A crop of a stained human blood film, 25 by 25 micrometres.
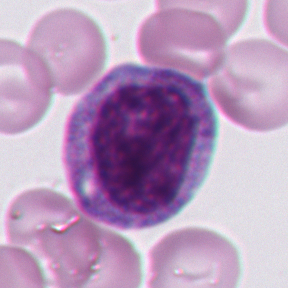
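Myelocyte in a stained peripheral blood smear. Notice how round the cell is, with a smooth edge. Its chromatin is dark purple and coarsely clumped, and the cytoplasm is bluish-purple. Look at the lower left of the cytoplasm for one small clear spot.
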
